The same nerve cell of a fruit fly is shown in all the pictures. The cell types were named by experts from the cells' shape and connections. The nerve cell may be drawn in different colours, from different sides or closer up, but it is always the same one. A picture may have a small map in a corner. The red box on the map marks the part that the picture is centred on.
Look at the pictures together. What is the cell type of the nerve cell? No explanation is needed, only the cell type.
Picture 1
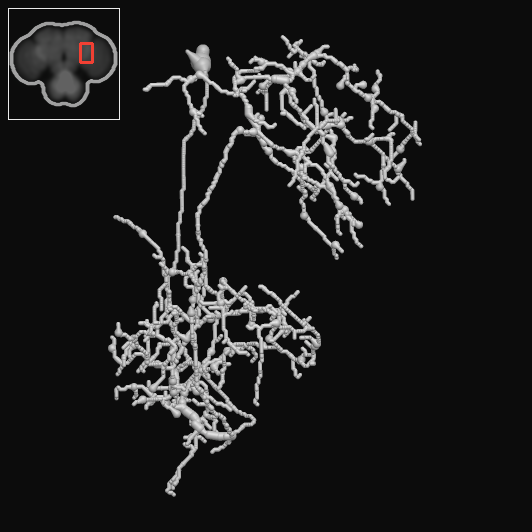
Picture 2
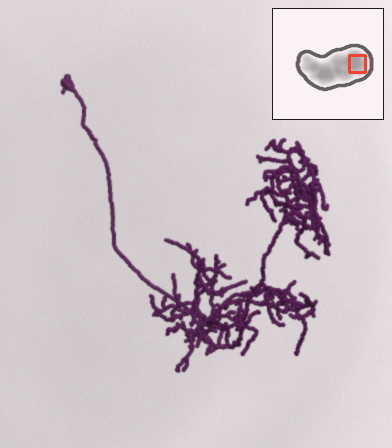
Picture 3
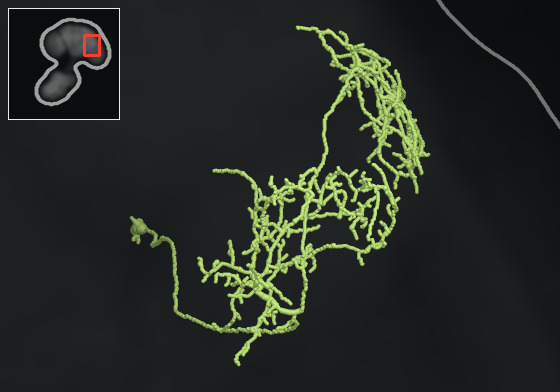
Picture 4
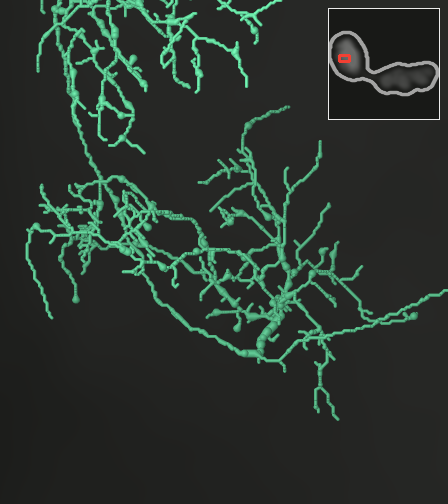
CB1549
